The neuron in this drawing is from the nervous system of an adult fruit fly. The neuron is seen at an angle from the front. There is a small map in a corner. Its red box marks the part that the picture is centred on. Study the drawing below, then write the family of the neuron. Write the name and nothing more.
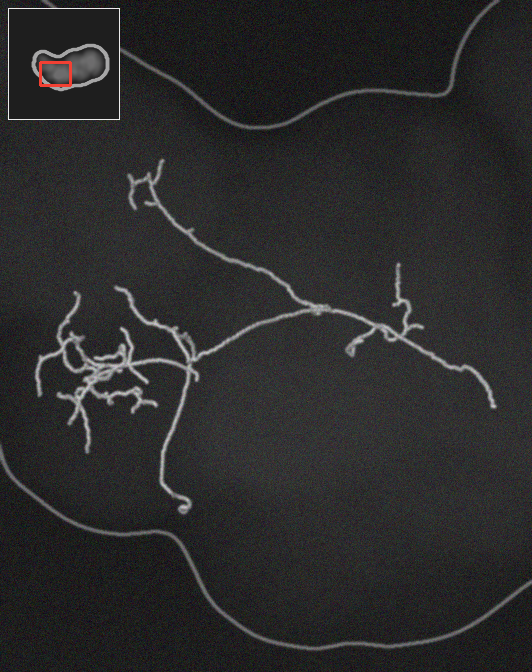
hemilineage 07B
